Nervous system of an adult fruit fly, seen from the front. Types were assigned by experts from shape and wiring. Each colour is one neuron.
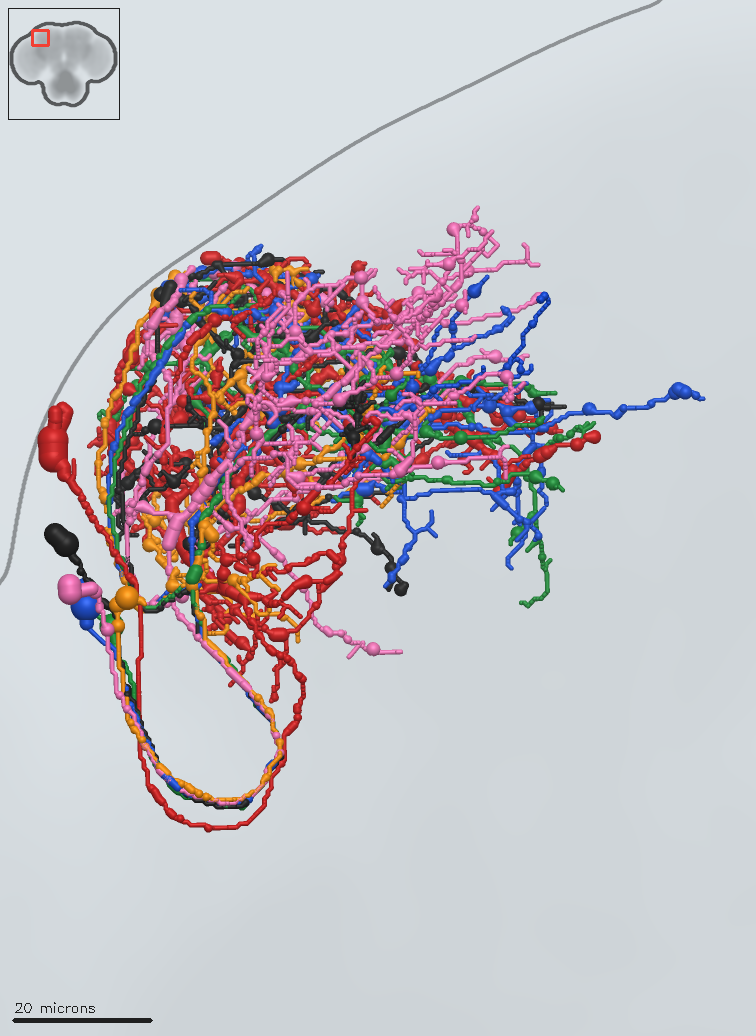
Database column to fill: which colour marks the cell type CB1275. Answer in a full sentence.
The colour is pink.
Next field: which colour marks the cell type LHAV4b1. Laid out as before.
The colour is green.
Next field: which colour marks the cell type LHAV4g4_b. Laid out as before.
The colour is orange.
